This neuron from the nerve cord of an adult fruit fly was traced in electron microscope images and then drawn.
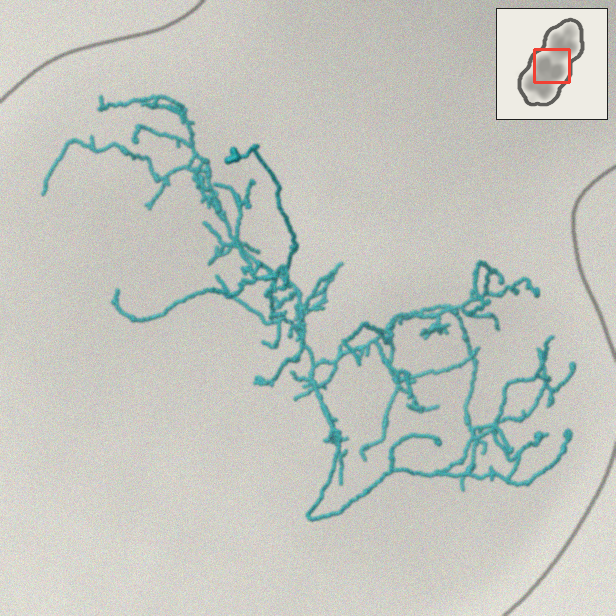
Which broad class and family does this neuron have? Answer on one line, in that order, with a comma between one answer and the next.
nerve-cord intrinsic neuron, hemilineage 12B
